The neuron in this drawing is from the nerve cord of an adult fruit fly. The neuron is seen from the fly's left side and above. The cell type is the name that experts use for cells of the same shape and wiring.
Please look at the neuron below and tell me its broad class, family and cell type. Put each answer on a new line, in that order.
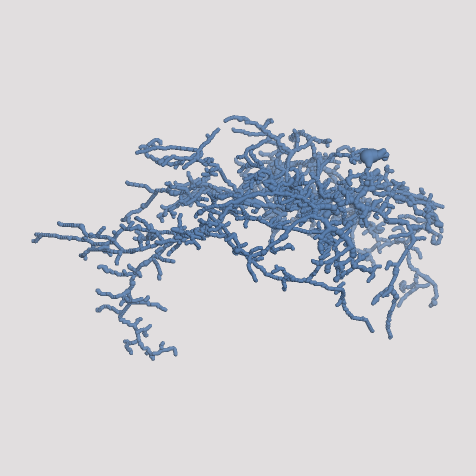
nerve-cord intrinsic neuron
hemilineage 19A
IN19A033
